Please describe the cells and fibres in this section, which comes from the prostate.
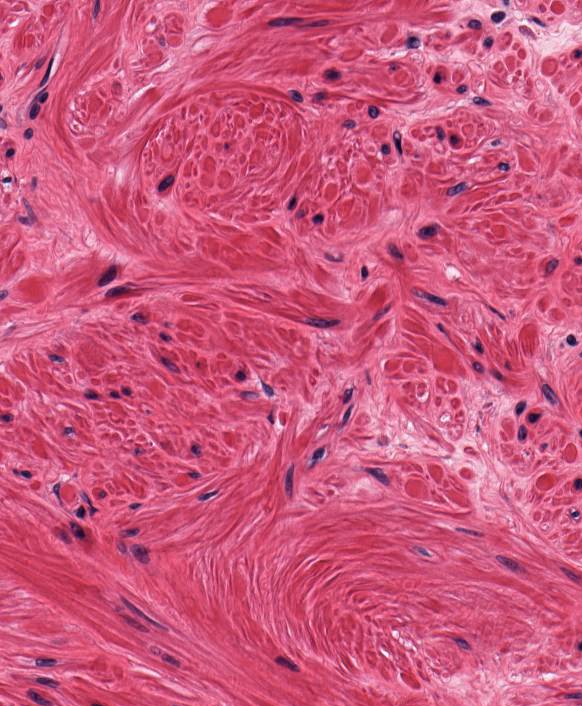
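It's all smooth muscle here: interlacing bundles cut in different planes, some lengthwise, some across. The cytoplasm of the muscle cells stains a deep pink. There's no epithelium, gland or fat cell anywhere in the field.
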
